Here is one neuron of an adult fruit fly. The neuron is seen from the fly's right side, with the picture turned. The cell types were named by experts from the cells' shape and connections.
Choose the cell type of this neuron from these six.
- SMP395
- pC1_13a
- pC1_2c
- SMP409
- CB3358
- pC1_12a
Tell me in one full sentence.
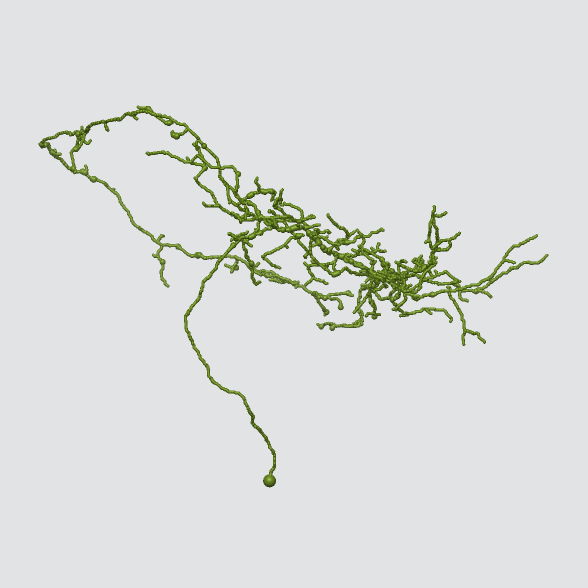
On the level of cell type, this neuron is pC1_13a.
